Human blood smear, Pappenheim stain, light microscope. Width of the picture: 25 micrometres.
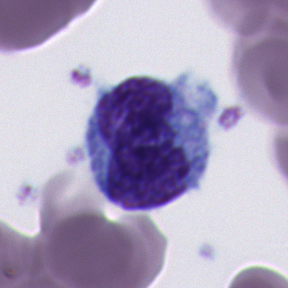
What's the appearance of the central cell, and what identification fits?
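Roughly round in outline, this central cell has a ragged, frayed edge at its upper right. A folded nucleus, crossed by a cleft, fills most of the cell. No coarse coloured granules appear in the cytoplasm. It is a monocyte.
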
